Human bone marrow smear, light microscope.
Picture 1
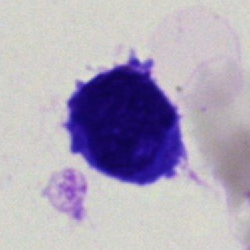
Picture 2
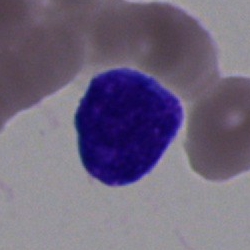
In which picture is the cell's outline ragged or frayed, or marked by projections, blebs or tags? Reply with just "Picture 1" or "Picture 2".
Picture 1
